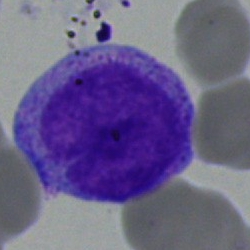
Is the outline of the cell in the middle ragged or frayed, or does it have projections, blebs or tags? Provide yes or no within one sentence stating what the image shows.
No, the border of this cell is smooth instead of ragged.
